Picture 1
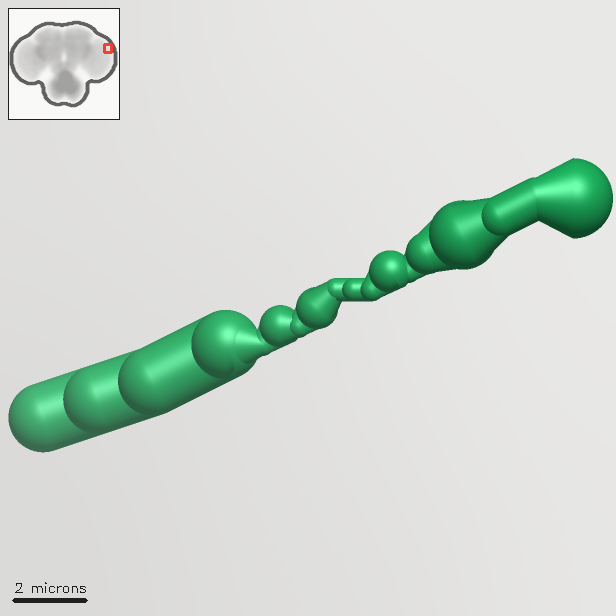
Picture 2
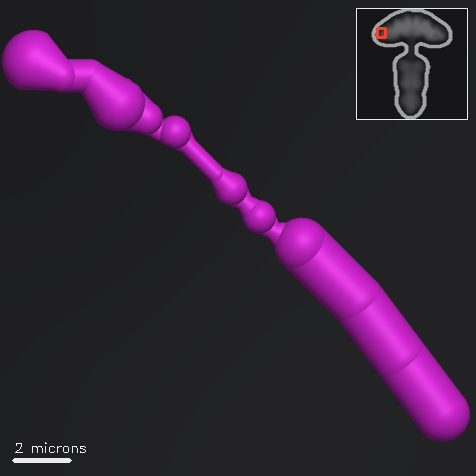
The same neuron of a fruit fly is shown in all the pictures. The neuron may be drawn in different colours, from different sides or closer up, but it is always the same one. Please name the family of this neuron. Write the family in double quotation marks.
"class visual"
